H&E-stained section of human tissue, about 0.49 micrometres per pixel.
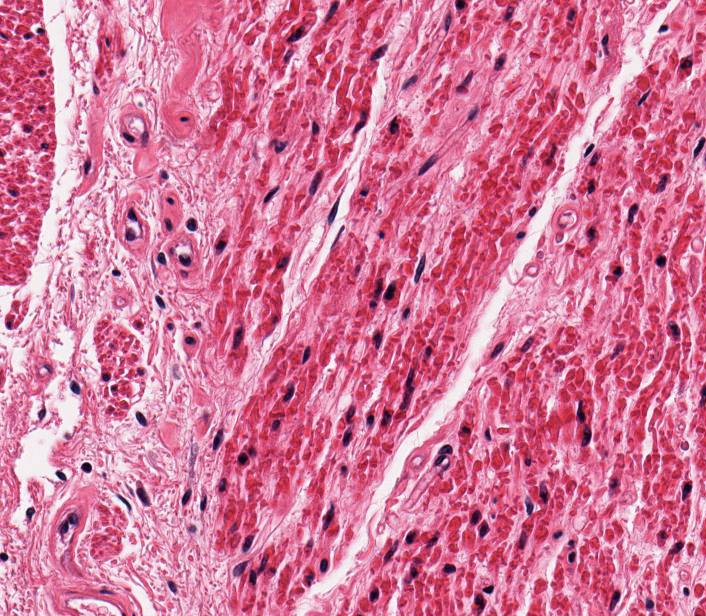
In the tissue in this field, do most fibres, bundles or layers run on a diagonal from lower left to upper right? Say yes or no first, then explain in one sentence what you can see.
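Yes. The spindle cells run diagonally from lower left to upper right.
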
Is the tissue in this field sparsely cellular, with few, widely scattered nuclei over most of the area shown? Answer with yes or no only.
No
